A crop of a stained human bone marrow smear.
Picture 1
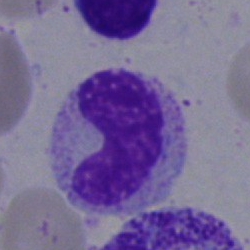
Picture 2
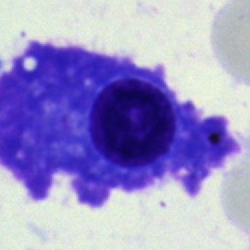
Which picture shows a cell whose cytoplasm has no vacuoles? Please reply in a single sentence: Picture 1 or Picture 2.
Within the cytoplasm of the cell in picture 1, no vacuoles are present.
